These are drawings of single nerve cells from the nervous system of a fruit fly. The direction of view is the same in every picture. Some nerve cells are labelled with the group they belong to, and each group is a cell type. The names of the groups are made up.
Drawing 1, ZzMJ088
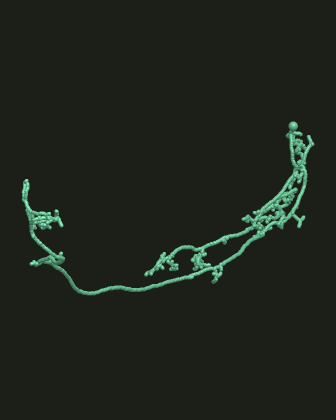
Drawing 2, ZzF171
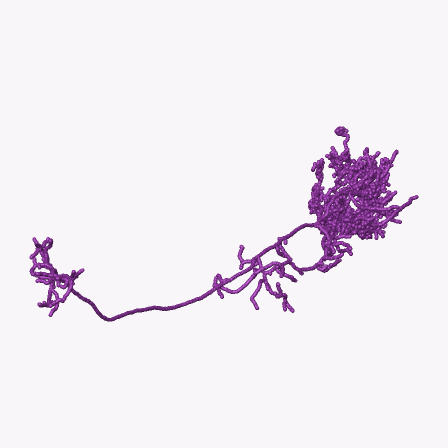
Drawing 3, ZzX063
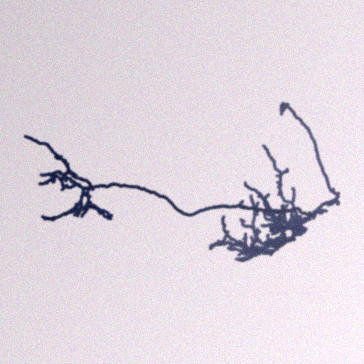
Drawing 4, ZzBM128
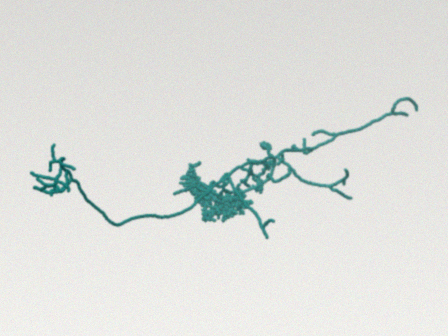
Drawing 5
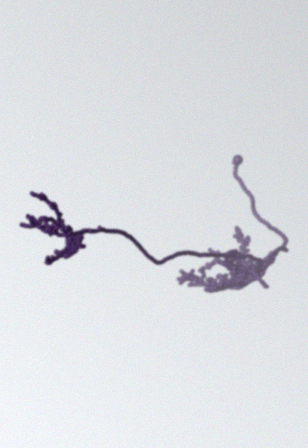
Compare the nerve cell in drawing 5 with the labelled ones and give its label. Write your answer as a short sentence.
It belongs to ZzX063.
